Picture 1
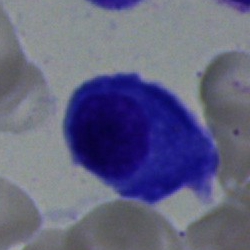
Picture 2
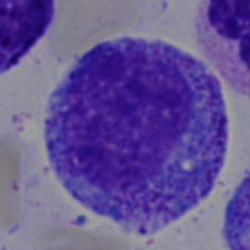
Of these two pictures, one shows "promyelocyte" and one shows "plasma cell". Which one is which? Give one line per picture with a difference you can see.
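Picture 1: plasma cell. No granules can be seen in the cytoplasm.
Picture 2: promyelocyte. Dark purple granules are scattered through the cytoplasm, most visibly at the lower and right margins.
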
